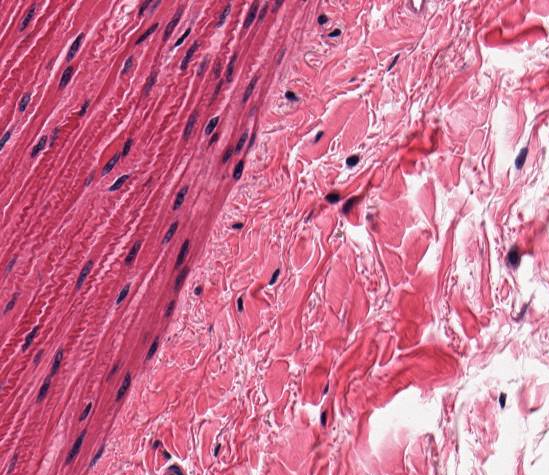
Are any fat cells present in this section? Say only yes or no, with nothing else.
No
